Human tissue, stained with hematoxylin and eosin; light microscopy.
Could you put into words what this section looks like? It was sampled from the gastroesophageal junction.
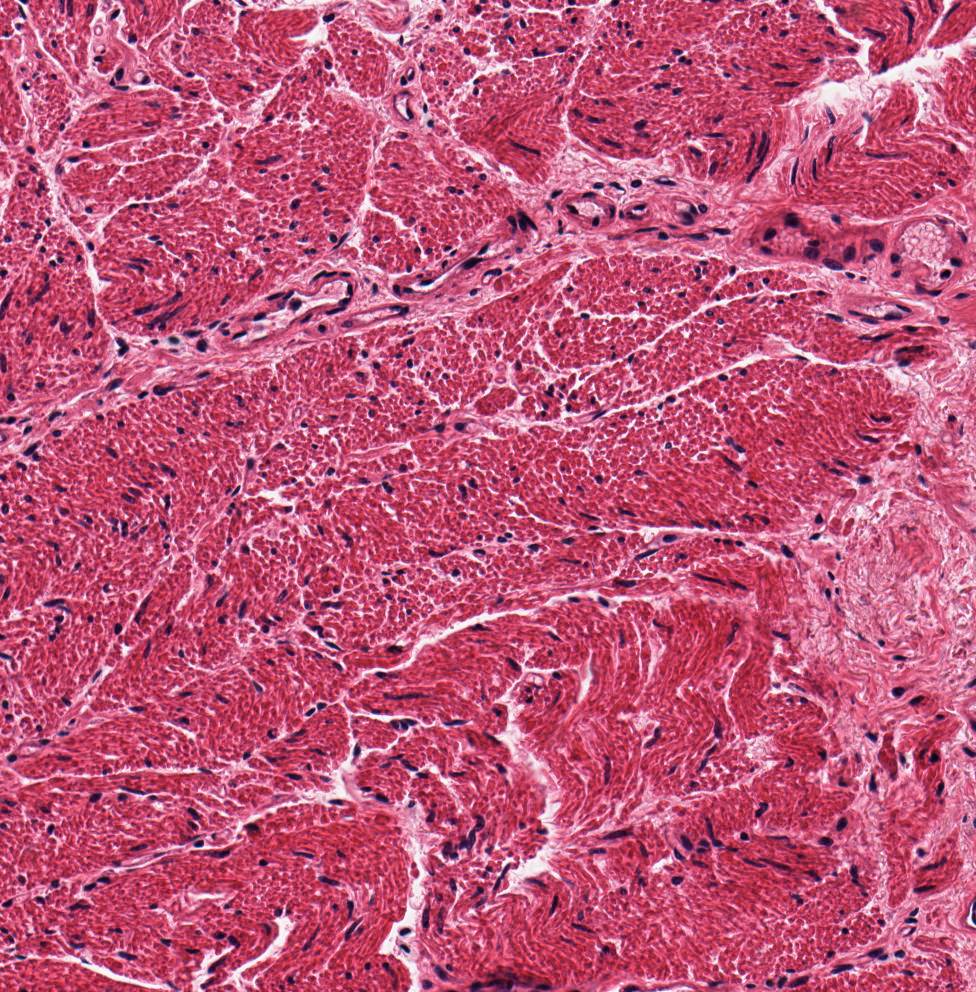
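Here, bundles of smooth muscle fill the field, cut in different planes, some lengthwise and some across. In the centre, most of the muscle cells are cut across, so they appear as small round pink profiles. Where cells run lengthwise, their nuclei are elongated, dark and cigar-shaped. The cytoplasm stains a strong deep pink.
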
